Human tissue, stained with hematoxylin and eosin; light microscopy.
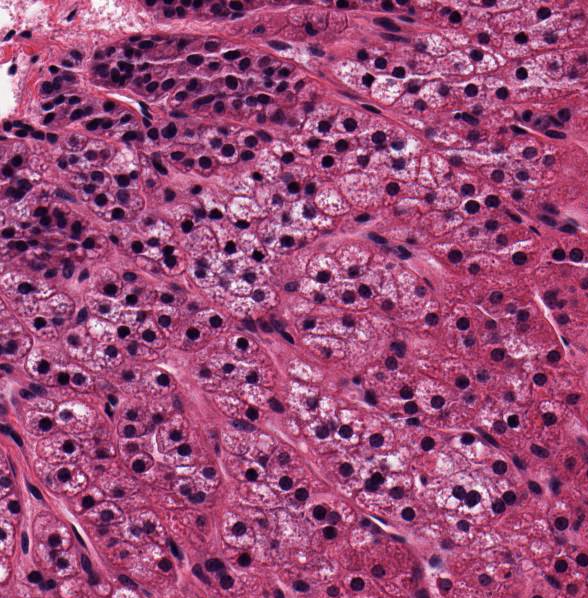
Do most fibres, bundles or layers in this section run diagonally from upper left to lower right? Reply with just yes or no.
Yes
